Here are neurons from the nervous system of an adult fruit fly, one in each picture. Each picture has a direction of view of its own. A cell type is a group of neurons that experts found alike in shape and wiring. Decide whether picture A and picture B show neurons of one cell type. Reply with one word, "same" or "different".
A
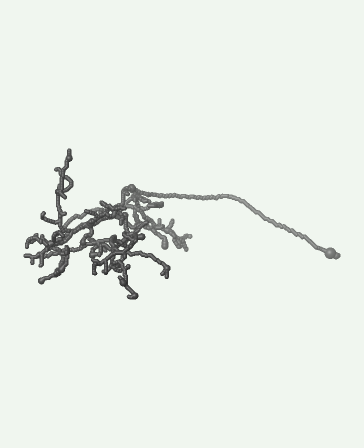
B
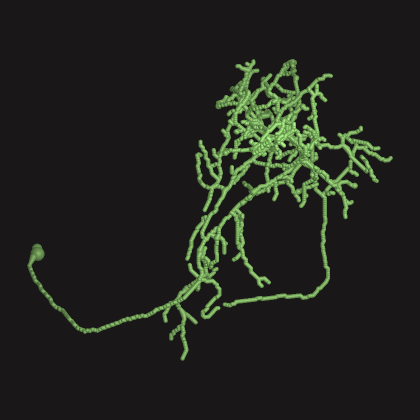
different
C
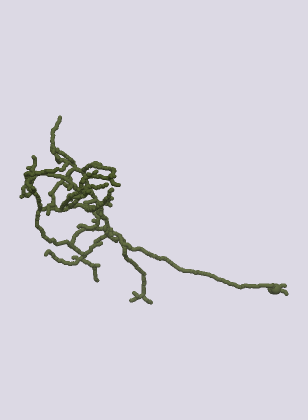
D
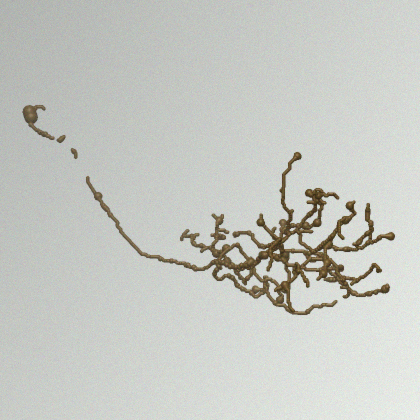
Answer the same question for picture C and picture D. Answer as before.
same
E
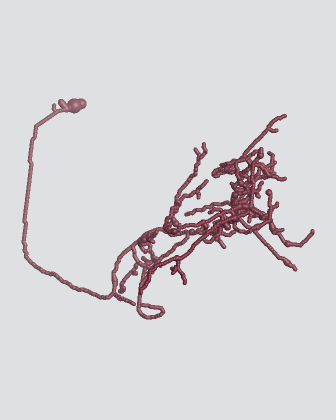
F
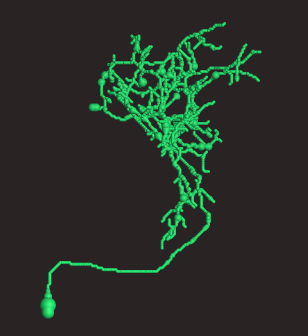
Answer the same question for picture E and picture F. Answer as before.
same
